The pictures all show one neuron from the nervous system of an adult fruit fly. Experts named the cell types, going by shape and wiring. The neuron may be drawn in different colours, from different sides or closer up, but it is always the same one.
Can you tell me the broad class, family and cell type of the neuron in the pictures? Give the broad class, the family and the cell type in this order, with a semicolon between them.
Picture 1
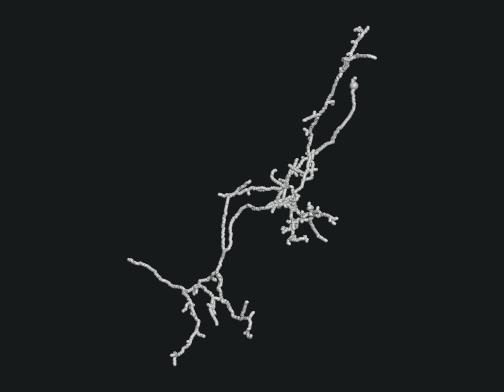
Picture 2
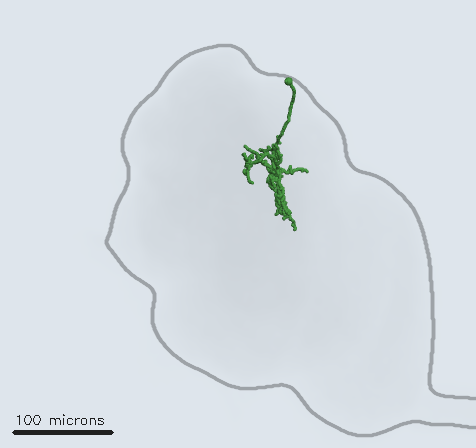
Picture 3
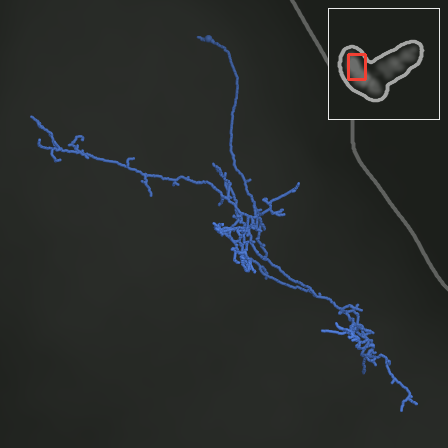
central-brain intrinsic neuron; hemilineage CLp1; CL170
